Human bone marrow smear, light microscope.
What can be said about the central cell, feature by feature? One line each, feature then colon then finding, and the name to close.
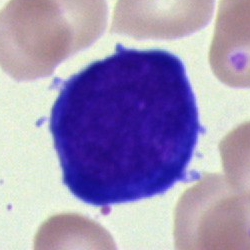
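Outline: roughly round, a few sides slightly flattened
Staining: deep, dark blue-violet throughout
Edge: small blue knobs and fragments protruding at several places
Vacuoles: none clearly seen
Identity: proerythroblast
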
